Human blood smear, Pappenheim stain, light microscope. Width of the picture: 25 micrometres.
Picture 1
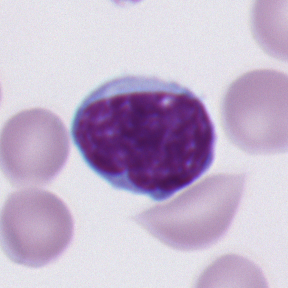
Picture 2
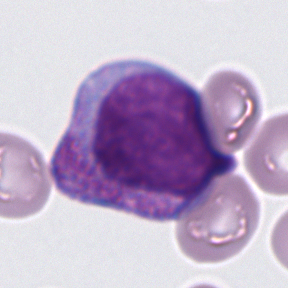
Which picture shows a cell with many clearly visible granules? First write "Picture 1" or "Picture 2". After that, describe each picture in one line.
Picture 2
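What picture 1 shows: No granules are visible in the cytoplasm.
What picture 2 shows: Fine reddish-purple granules fill the lower-left part of the cytoplasm.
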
